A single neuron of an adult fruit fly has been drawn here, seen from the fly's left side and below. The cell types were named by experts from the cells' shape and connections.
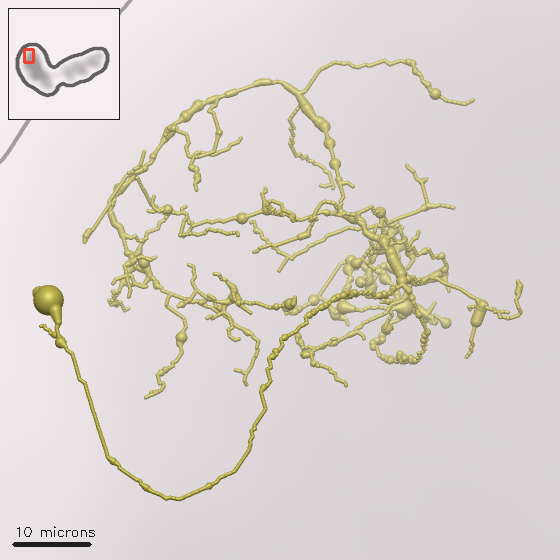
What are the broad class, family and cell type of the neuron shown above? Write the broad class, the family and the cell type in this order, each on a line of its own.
central-brain intrinsic neuron
hemilineage SLPal3_and_SLPal4_dorsal
CB4121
